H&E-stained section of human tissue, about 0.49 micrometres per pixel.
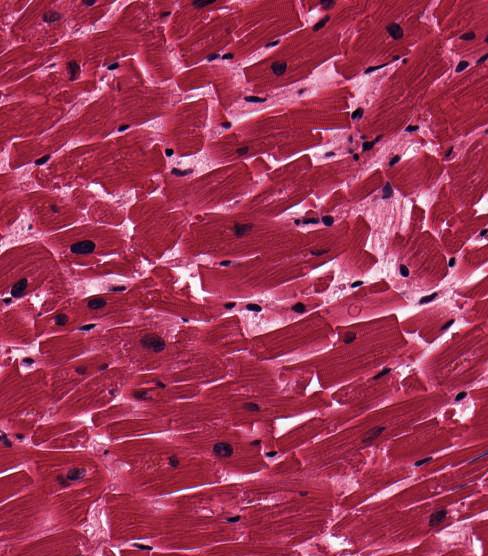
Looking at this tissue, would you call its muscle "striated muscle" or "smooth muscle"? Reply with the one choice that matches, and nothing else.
Striated muscle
